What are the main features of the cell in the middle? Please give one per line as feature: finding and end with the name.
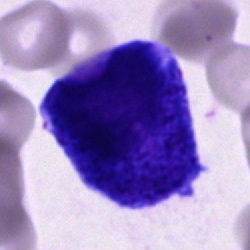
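Shape: angular, roughly polygonal, not round
Vacuoles: none clearly seen
Bulge: small and knob-like, at the lower right edge
Surrounding red cells: blurred, out of focus
Kind: promyelocyte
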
